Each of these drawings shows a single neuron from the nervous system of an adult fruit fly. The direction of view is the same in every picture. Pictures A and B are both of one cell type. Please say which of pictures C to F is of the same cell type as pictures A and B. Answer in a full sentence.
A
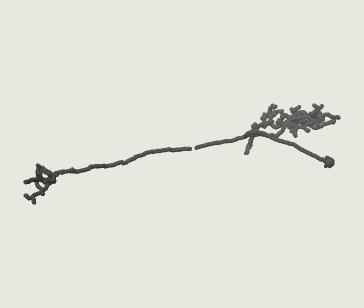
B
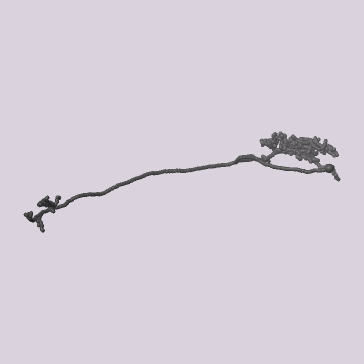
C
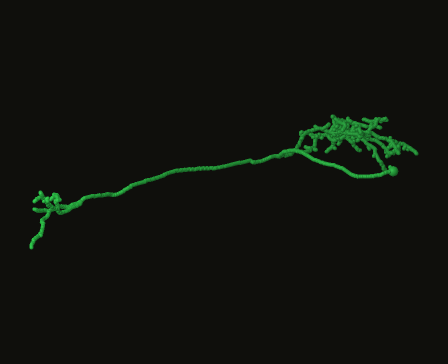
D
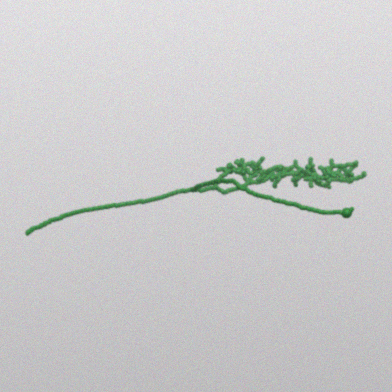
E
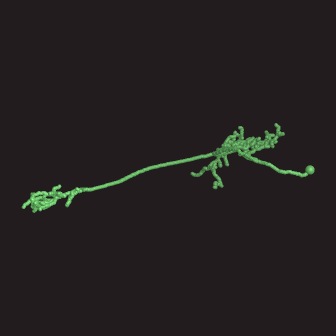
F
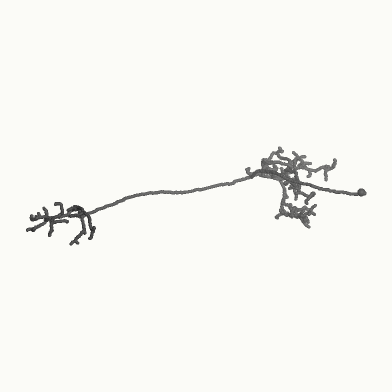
Picture C is of the same cell type.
